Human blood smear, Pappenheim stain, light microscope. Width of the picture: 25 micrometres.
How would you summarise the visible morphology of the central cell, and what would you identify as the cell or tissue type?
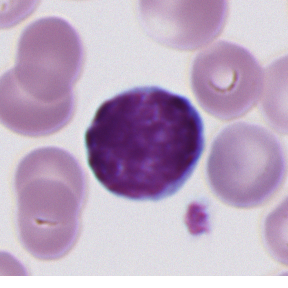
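Notice how the nucleus fills almost the whole cell. Its chromatin is dark purple and densely clumped, and you won't find any distinct nucleoli. There are no vacuoles in the cell either. What you are looking at is a typical lymphocyte.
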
